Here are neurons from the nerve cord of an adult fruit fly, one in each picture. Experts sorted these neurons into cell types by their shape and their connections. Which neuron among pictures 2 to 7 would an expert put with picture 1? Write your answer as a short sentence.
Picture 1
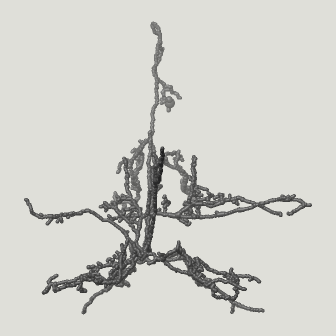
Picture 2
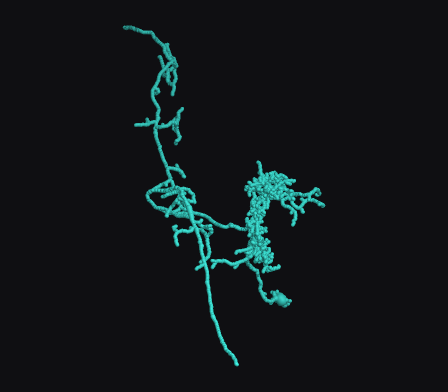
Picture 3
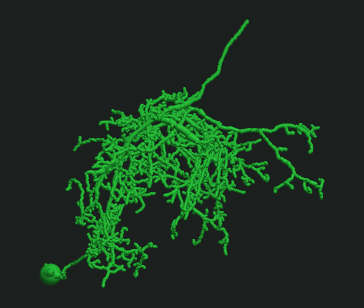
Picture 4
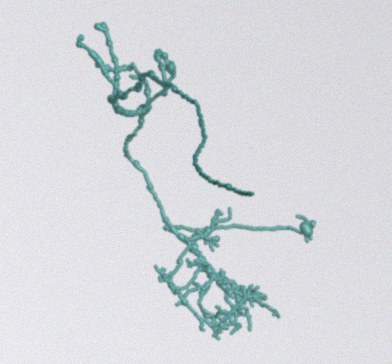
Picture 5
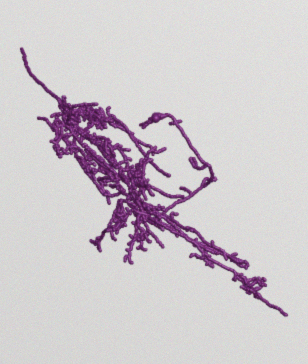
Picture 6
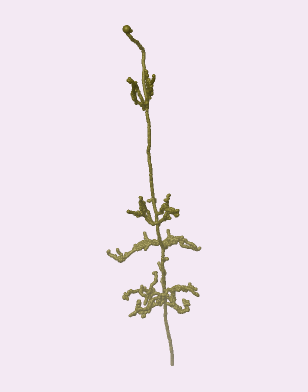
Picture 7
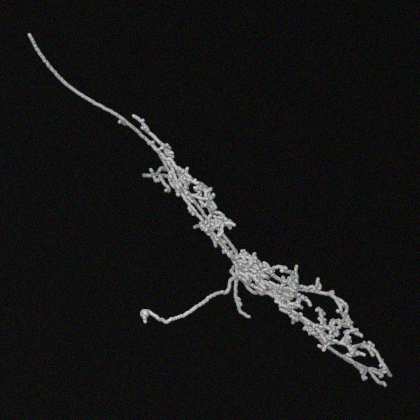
Picture 6 is of the same cell type.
